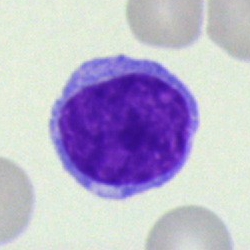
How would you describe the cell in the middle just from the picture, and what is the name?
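Round outline on this one. Nothing in the way of nucleoli in the nucleus. No granules in the cytoplasm, and no vacuoles either. So, a lymphocyte.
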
